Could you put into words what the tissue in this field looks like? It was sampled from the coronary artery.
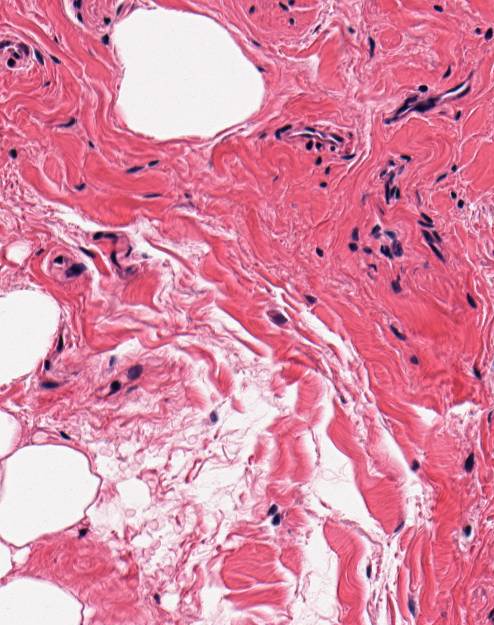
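Thick pink collagen bundles, running in varied directions, fill most of the field, as far as I can tell. Many of them, I notice, have a wavy outline. Between the bundles lie sparse fibroblast nuclei, dark, thin and elongated. Looking toward the upper right, these spindle nuclei seem somewhat more numerous there than elsewhere.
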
